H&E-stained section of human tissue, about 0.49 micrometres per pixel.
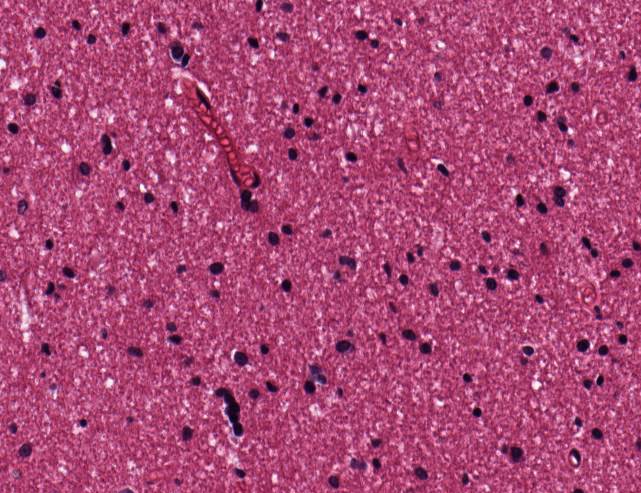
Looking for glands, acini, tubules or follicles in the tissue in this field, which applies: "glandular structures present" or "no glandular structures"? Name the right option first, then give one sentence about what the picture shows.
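No glandular structures. No epithelium, glands or fat cells are present anywhere in the field.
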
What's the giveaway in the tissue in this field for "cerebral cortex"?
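The tissue in this field is cerebral cortex. It consists of a uniform pink matrix, finely fibrillary and granular, in which small round dark-staining nuclei lie singly and fairly evenly spread. Many of these nuclei sit within a narrow clear halo instead of visible pink cytoplasm. A thin-walled capillary holding red blood cells in single file runs diagonally from the upper left down toward the right.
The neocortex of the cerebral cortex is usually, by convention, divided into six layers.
No layered or lobular arrangement is visible in this field, so it does not show that usual pattern.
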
